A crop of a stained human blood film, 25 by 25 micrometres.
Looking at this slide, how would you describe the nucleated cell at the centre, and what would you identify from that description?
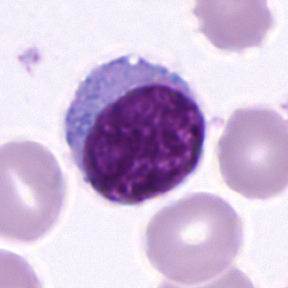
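Measuring about 13 micrometres across, the cell has a nucleus that is oval in outline, without indentation or lobes. The nucleus lies toward the lower right of the cell and takes up about 70% of the cell's area. Its chromatin is dark purple and gathered into coarse patches. No coarse or brightly coloured granules appear in the cytoplasm. A small purple fragment lies separate from the cell, toward the upper left. The cell is a plasma cell.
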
